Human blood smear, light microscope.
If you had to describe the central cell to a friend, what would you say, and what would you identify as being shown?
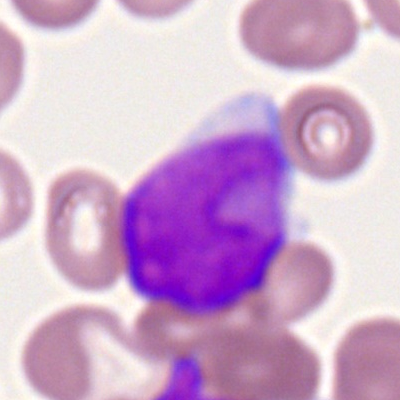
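Look first at how much of the cell the nucleus takes up: most of it. Its chromatin stains dark purple, with a few paler patches. The cytoplasm is scant and pale blue, and most of what shows sits as a cap along the upper side of the cell. The cell is a myeloblast.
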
